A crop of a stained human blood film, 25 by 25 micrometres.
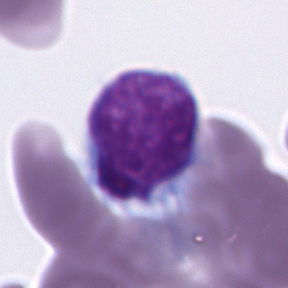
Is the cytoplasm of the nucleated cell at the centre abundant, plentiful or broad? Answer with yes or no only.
No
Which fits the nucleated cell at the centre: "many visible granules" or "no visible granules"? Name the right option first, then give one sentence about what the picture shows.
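No visible granules. No granules are seen in the cytoplasm.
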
